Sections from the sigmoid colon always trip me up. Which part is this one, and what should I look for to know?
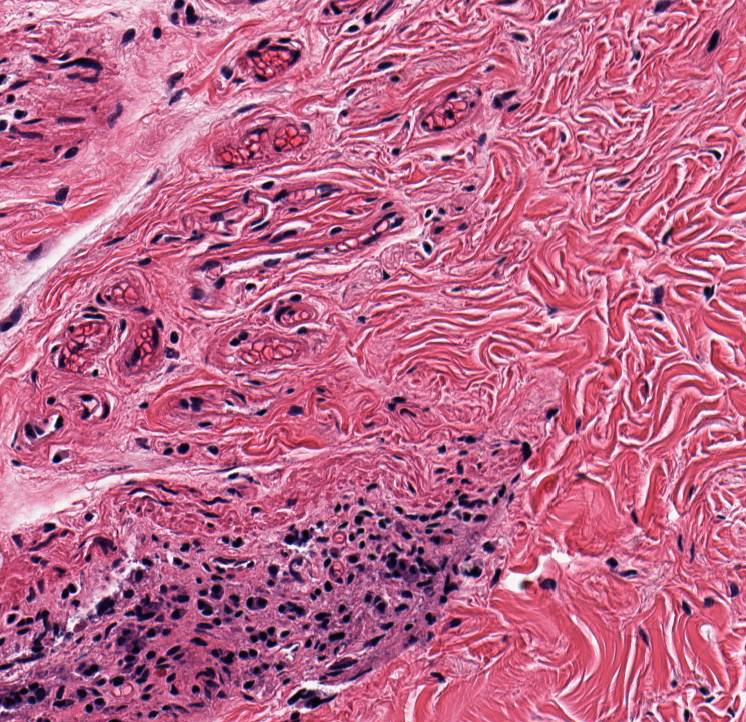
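So, this is loose connective tissue. The right half is thick, wavy pink collagen, and there, as between the vessels, only scattered spindle-shaped nuclei lie.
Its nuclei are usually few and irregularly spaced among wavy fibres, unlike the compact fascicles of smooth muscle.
At the lower left, though, dark oval to irregular nuclei crowd closely together.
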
